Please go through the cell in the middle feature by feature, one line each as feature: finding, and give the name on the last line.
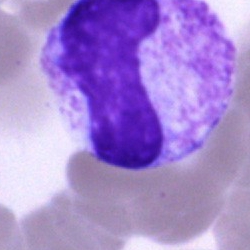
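Nucleus: single elongated band, wider at both ends, narrower in the middle
Position: nucleus along the left side, most cytoplasm to the right
Cytoplasm: plentiful, pale pinkish-lilac
Granules: fine, pink-violet, filling the cytoplasm
Name: band neutrophil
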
